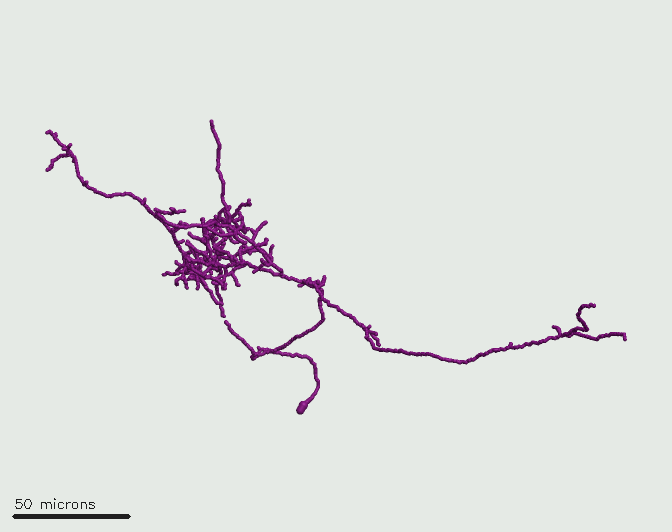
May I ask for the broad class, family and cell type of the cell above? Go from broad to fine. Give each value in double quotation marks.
"central-brain intrinsic neuron", "hemilineage VPNp&v1_ventral", "CL315"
